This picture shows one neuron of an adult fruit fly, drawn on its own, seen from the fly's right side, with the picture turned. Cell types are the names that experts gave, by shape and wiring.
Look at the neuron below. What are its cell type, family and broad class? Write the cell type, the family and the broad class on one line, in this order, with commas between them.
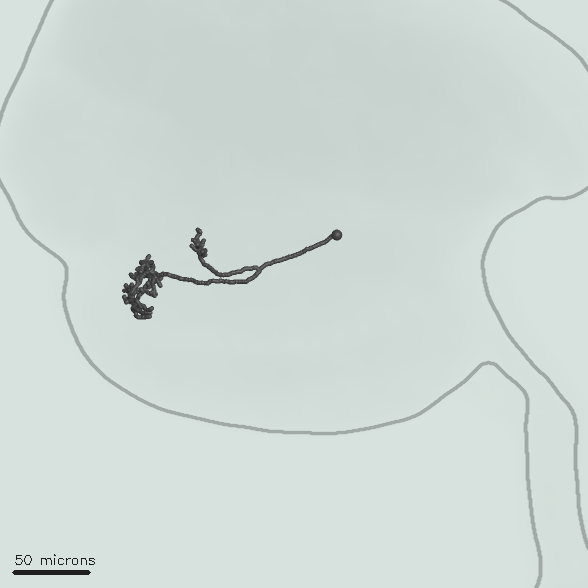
LC13, LC, visual projection neuron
